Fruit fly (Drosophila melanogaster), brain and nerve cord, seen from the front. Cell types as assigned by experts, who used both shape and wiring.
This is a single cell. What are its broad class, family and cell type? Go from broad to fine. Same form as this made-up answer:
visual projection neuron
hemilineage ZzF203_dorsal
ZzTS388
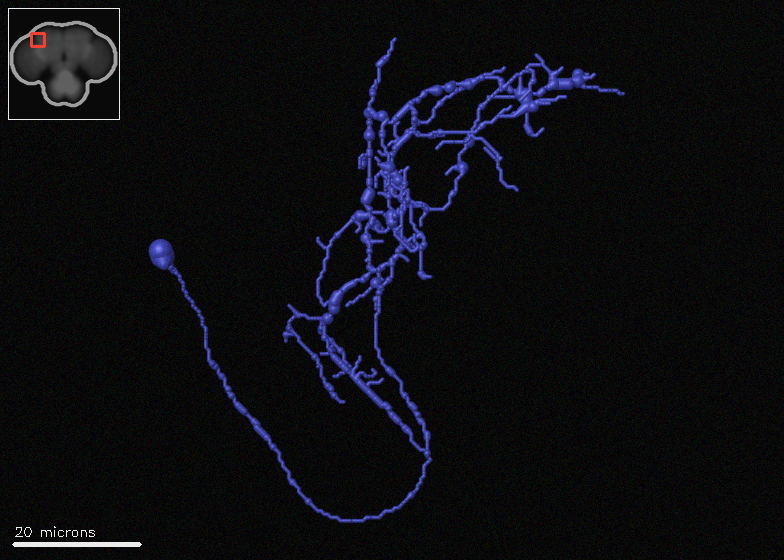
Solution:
central-brain intrinsic neuron
hemilineage VLPl4_dorsal
LHAV4e7_b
